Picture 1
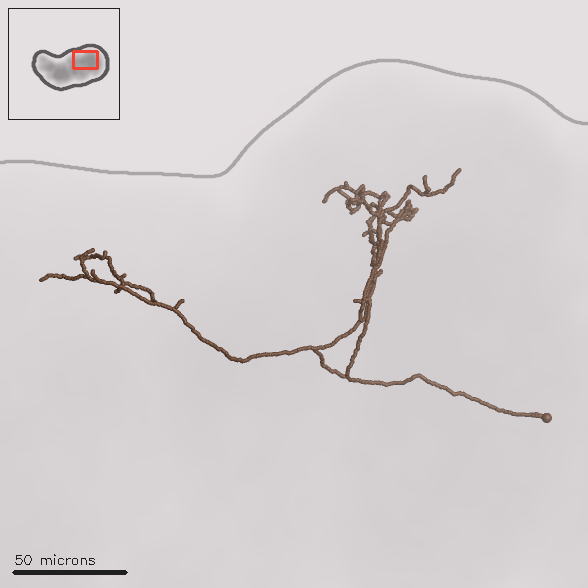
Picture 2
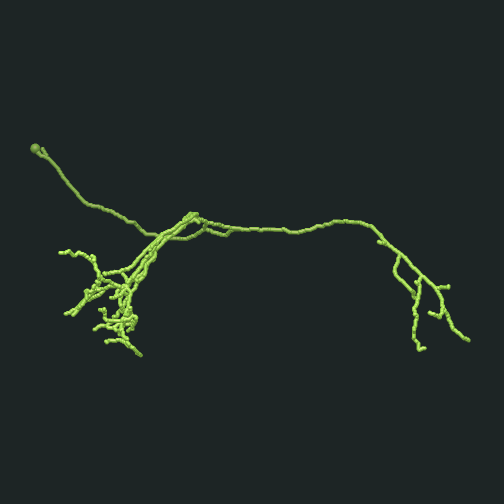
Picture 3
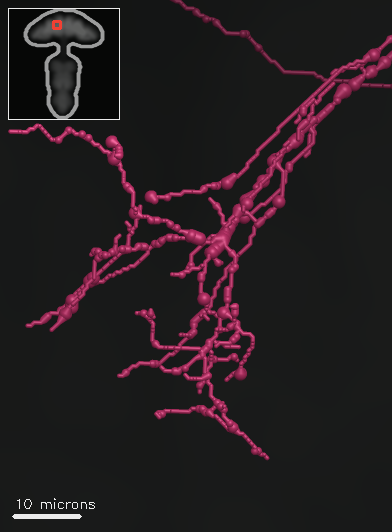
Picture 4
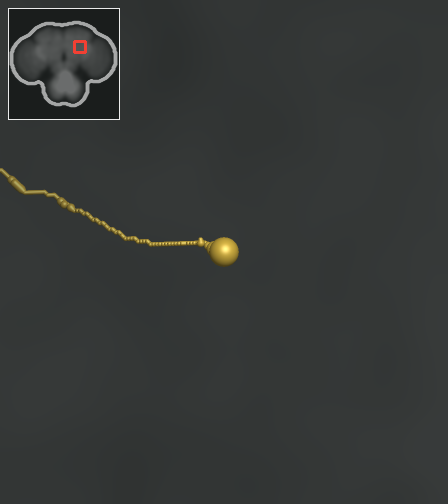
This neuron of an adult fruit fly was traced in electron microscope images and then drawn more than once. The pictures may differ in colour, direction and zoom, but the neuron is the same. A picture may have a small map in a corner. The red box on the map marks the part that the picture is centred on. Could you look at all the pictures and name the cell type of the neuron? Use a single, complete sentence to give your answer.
This neuron falls under the cell type SIP027.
